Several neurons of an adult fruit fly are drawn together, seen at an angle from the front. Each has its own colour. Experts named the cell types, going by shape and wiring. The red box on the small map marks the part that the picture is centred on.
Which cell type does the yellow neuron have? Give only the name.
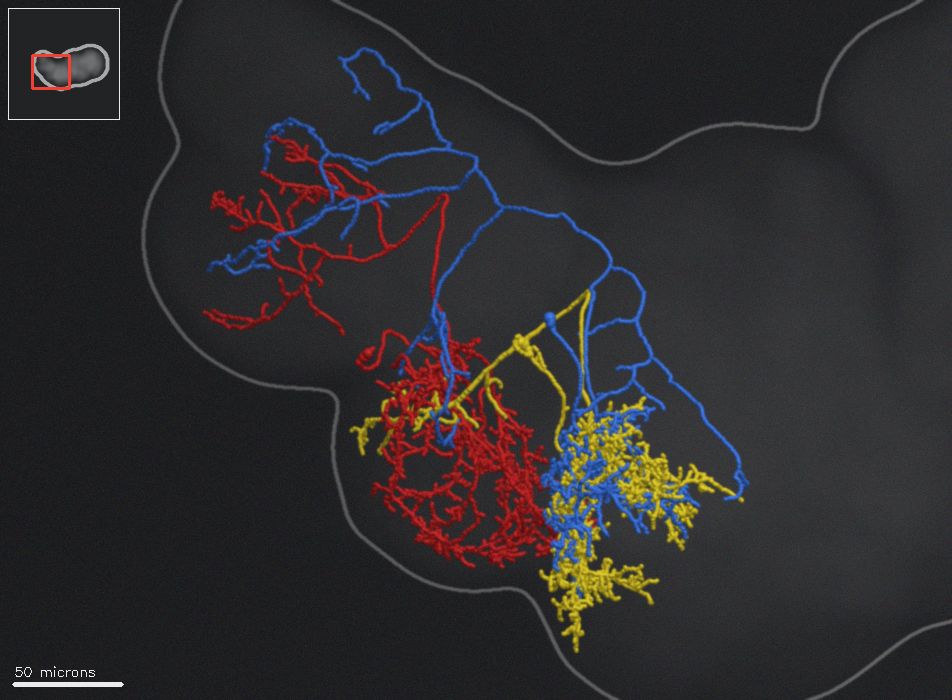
IN19A010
